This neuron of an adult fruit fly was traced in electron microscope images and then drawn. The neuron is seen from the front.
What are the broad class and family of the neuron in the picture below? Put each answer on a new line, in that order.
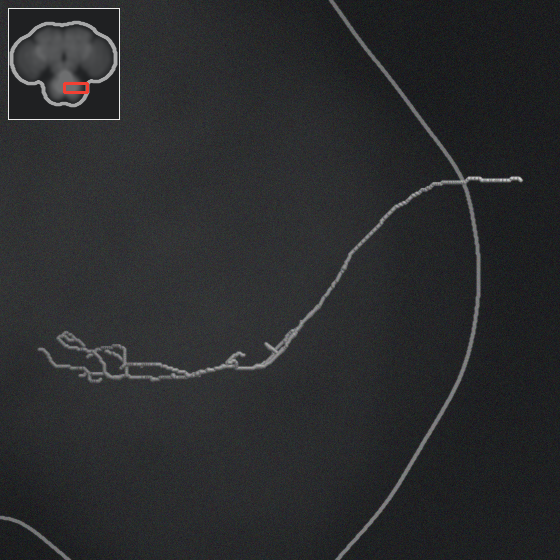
sensory neuron entering the nerve cord
class gustatory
